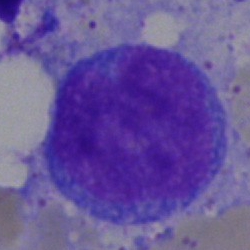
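Proerythroblast with a round, smooth outline. Its chromatin is fine and evenly spread, showing only faint darker patches. The cytoplasm is only a thin deep blue rim, with no distinct granules.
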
